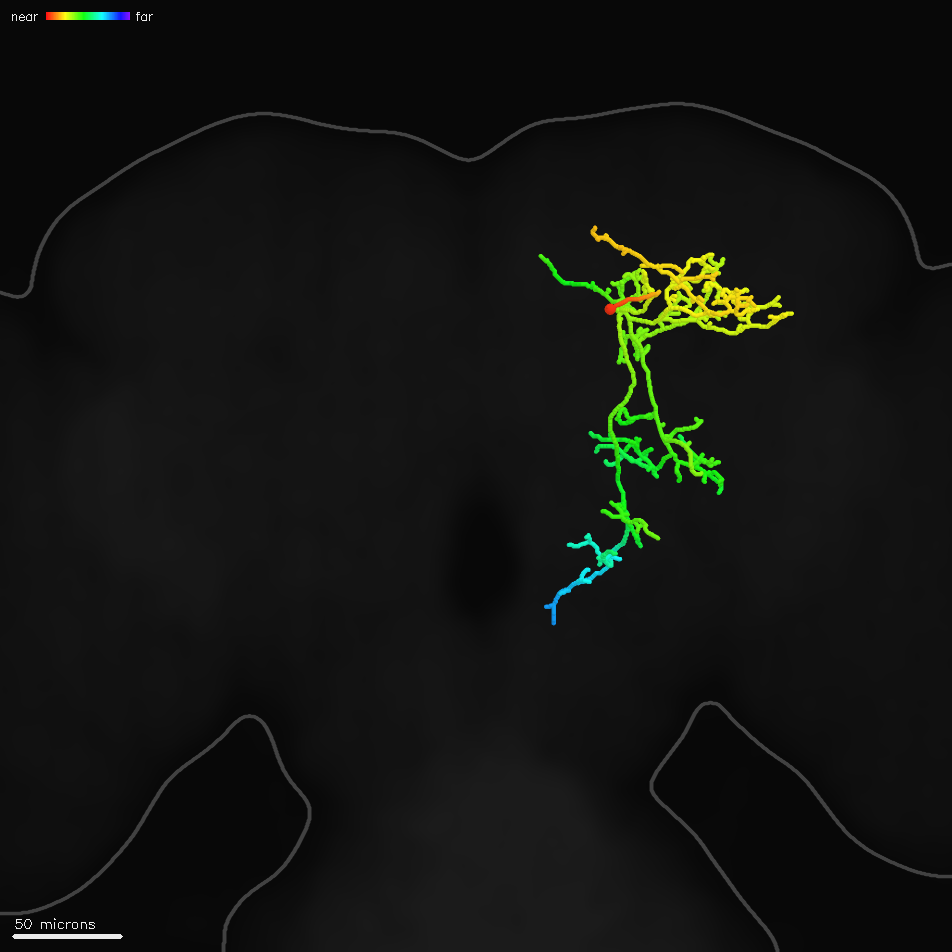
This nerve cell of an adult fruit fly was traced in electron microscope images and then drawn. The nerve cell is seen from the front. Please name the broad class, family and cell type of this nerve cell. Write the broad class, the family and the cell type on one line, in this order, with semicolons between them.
central-brain intrinsic neuron; hemilineage CREa2_ventral; LAL028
